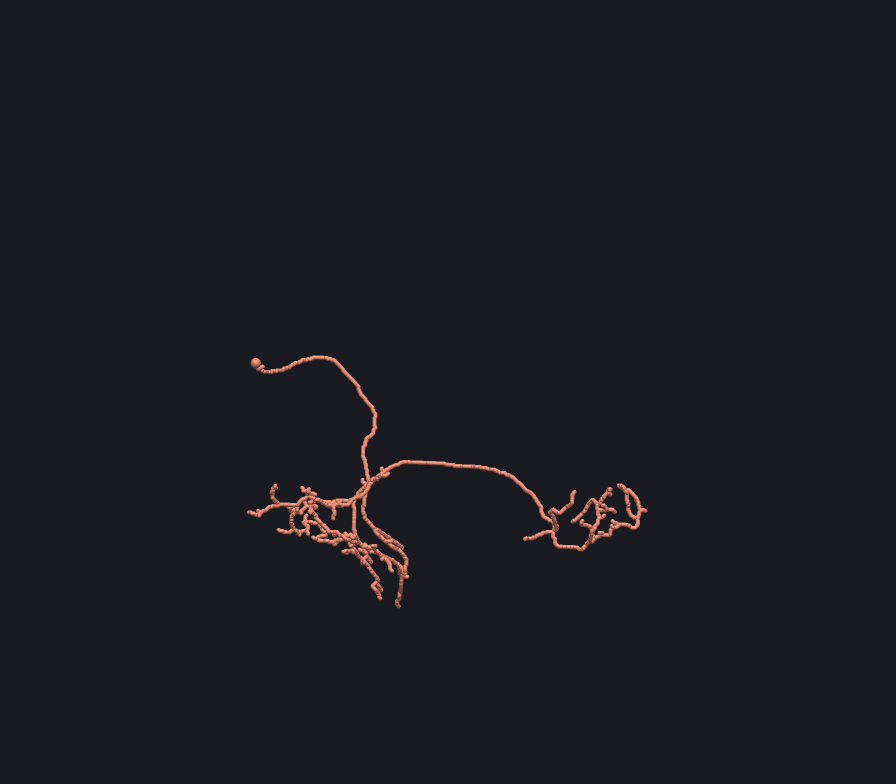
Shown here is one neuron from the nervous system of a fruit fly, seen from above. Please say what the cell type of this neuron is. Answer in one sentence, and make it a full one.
It is GNG267 that is the cell type of the neuron.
